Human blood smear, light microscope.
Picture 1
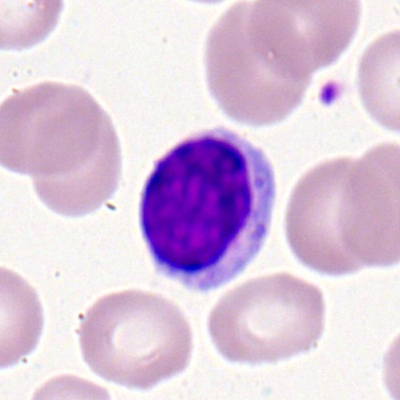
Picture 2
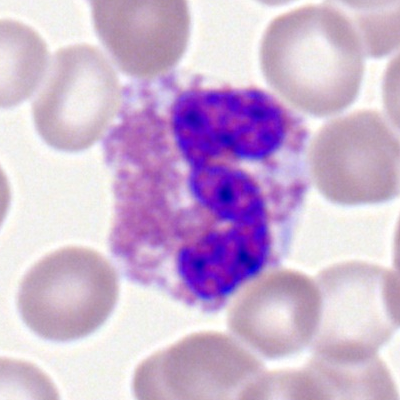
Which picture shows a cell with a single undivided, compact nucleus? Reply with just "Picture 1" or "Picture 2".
Picture 1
